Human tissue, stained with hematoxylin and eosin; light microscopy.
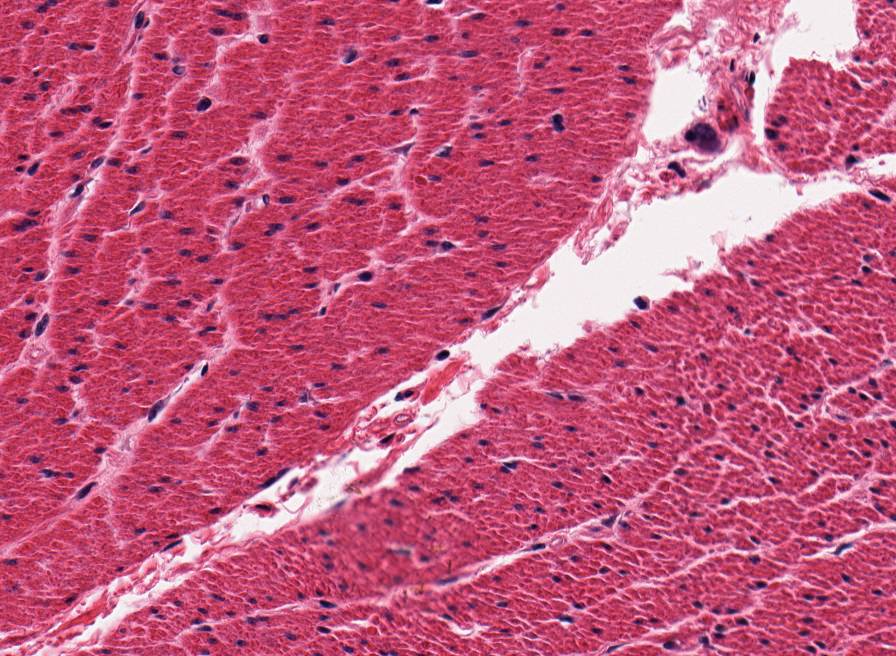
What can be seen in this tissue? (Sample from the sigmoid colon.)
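Closely packed muscle fibres fill the field, split by a pale cleft running from lower left to upper right. Upper left, they appear to branch and rejoin, separated by irregular pale interstitial spaces. Oval, dark nuclei lie singly inside the fibres. I see no fat cells.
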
